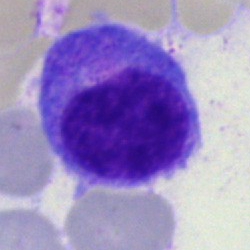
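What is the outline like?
Roughly round, with a mostly smooth edge.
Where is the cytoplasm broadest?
Above and to the upper left of the nucleus; no clear vacuoles are visible in it.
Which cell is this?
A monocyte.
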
